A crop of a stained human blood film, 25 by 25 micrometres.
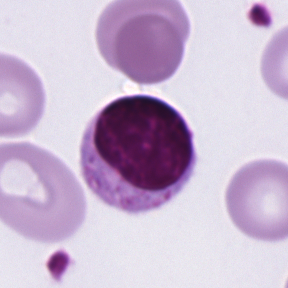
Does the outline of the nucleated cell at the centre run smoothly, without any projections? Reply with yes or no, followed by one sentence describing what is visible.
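Yes. The cell outline is round and smooth.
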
